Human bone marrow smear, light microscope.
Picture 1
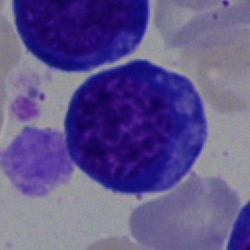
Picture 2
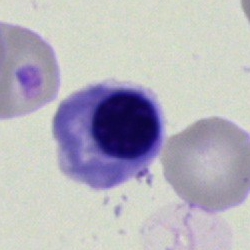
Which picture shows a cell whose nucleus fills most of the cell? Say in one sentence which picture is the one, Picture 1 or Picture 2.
The cell in picture 1 has only a narrow rim of cytoplasm.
